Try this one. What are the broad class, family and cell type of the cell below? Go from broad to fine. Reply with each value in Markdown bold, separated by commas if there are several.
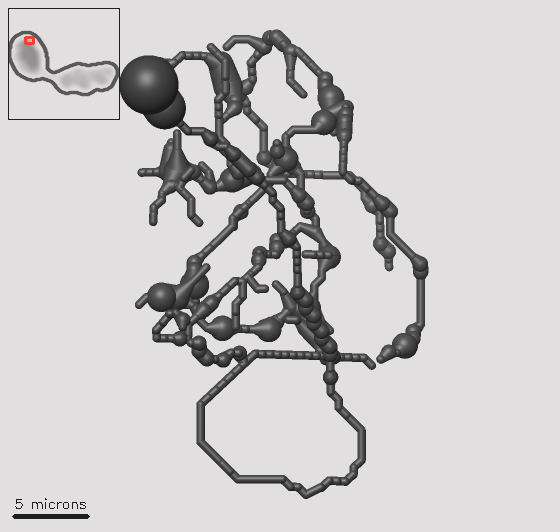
**central-brain intrinsic neuron**, **hemilineage SLPpm2**, **CB1884**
